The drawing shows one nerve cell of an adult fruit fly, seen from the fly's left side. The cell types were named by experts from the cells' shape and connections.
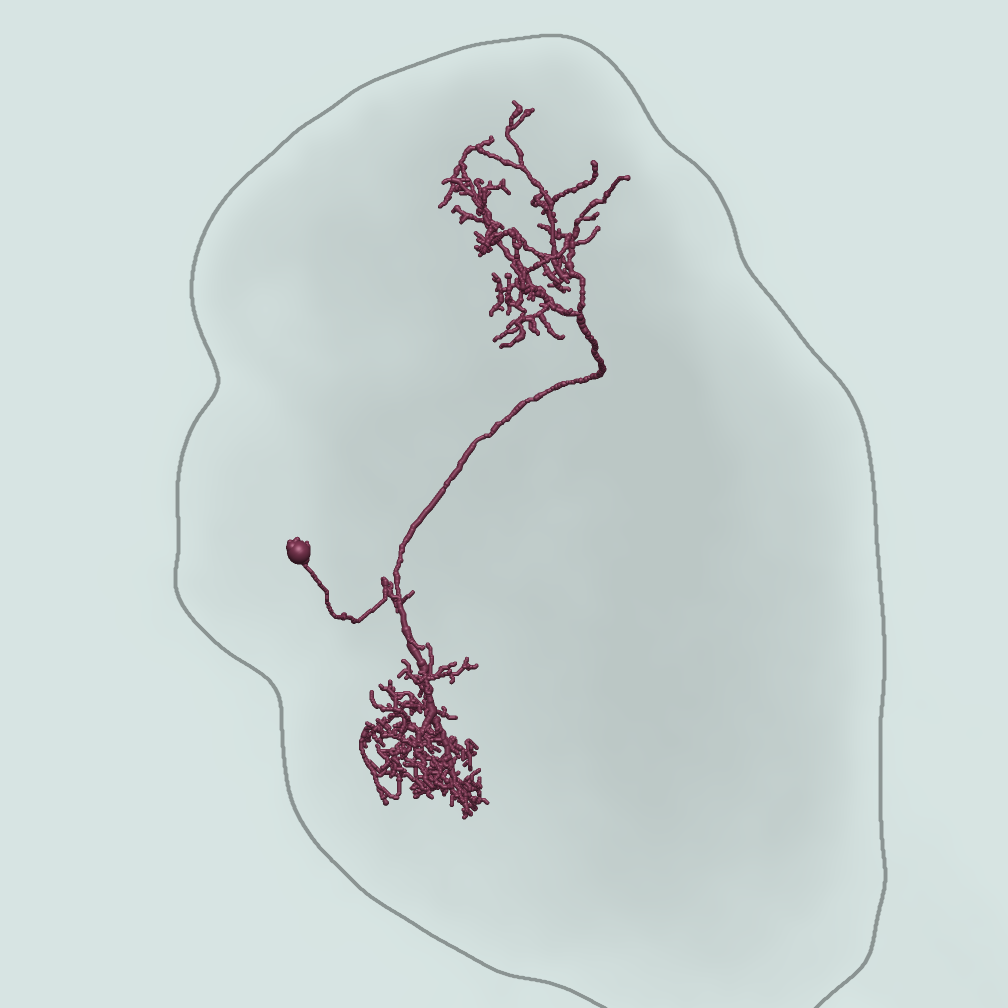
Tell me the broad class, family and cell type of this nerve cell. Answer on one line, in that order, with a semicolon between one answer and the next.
central-brain intrinsic neuron; hemilineage ALl1_ventral; SLP235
